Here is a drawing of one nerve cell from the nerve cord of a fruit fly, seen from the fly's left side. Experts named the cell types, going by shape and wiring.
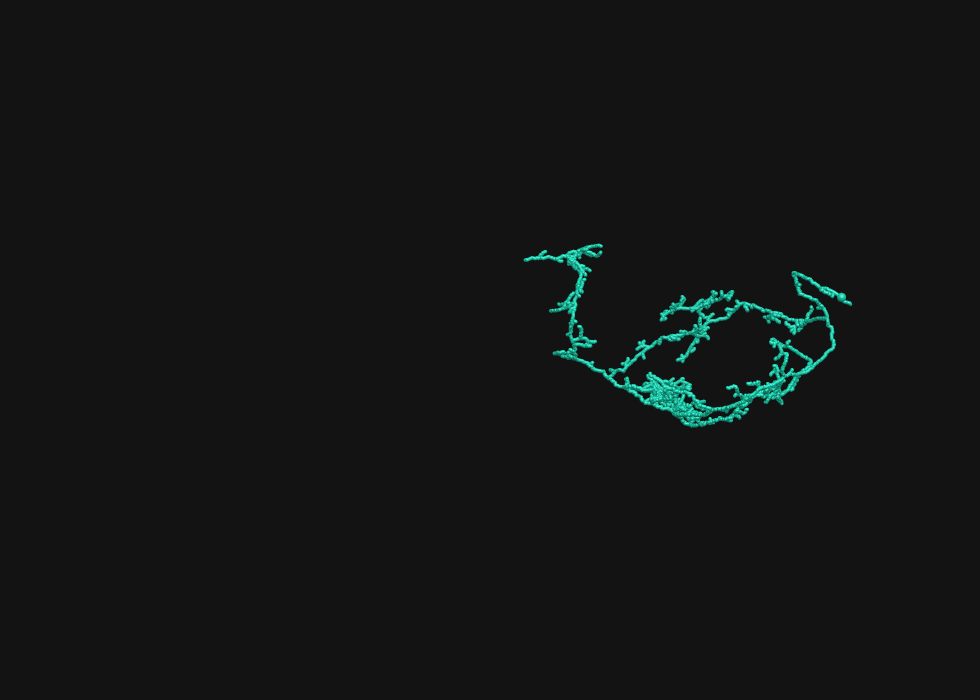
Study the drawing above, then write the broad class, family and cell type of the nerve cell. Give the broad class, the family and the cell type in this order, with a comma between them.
nerve-cord intrinsic neuron, hemilineage 19A, IN19A045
